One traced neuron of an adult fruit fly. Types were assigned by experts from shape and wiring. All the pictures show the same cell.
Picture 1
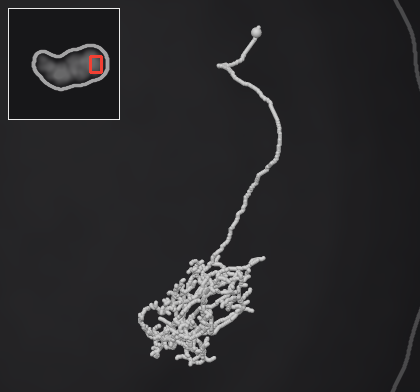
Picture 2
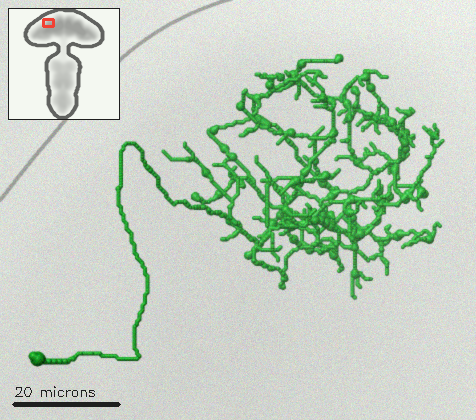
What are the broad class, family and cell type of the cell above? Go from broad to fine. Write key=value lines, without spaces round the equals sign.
broad_class=central-brain intrinsic neuron
family=hemilineage VLPl4_anterior
cell_type=AVLP423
